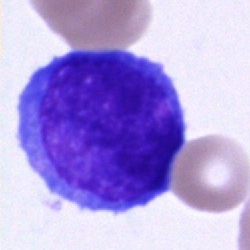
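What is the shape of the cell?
Roughly round, with a finely bumpy, irregular edge.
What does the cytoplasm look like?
A narrow deep blue rim, widest on the left side.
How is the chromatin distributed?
Fine and evenly spread, not coarsely clumped.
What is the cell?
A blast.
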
